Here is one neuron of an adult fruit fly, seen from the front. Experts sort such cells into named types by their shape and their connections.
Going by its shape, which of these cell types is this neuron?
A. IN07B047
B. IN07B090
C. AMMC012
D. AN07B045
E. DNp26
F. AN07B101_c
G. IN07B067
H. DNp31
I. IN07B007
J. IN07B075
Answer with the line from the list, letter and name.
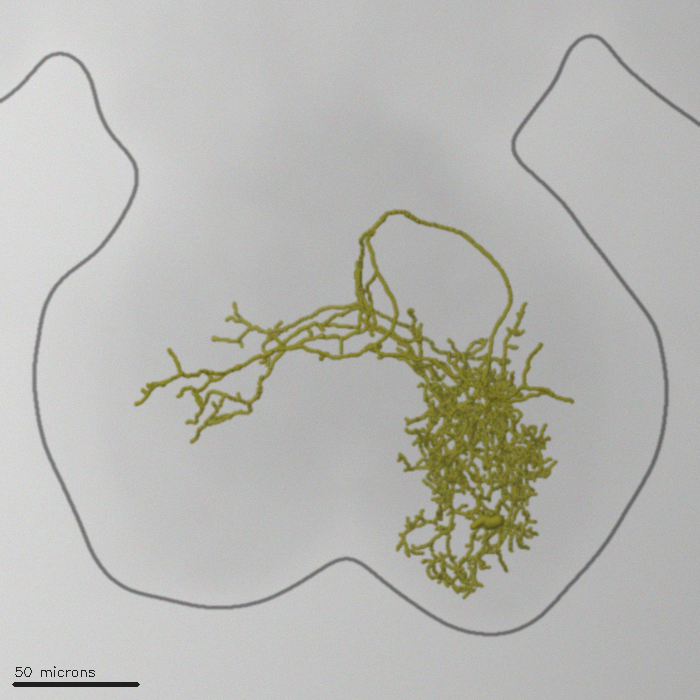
I. IN07B007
